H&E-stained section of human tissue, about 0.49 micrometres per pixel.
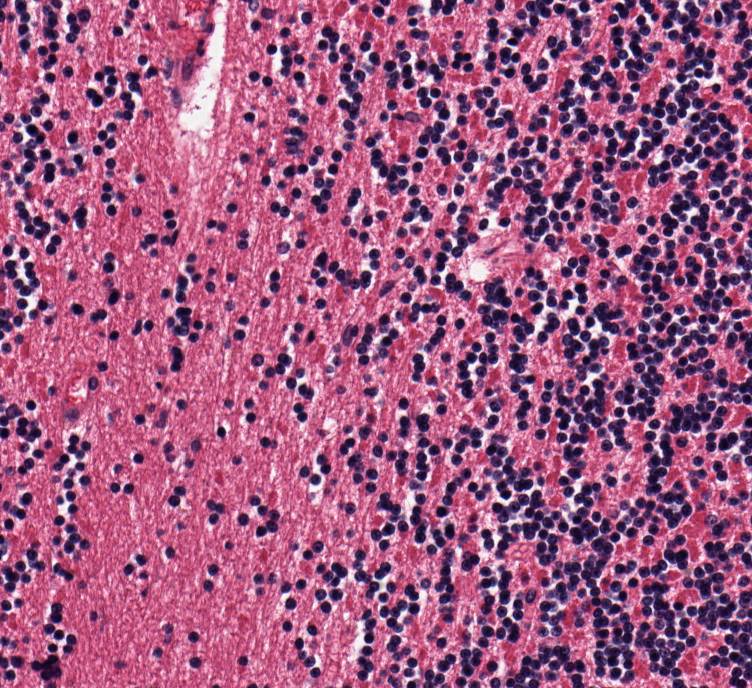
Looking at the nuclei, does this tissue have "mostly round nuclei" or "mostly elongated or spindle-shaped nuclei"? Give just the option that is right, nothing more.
Mostly round nuclei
